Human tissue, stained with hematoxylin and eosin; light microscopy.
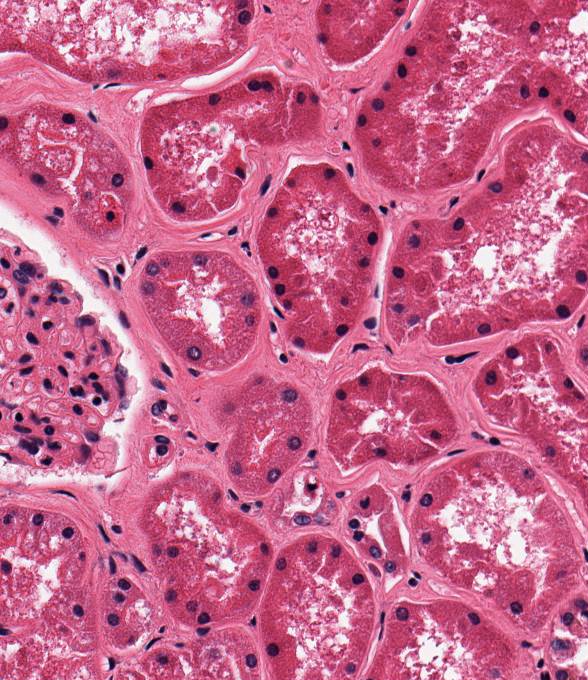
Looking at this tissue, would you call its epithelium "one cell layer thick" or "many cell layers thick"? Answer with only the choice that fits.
One cell layer thick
